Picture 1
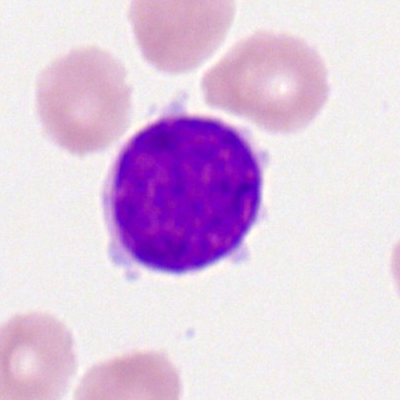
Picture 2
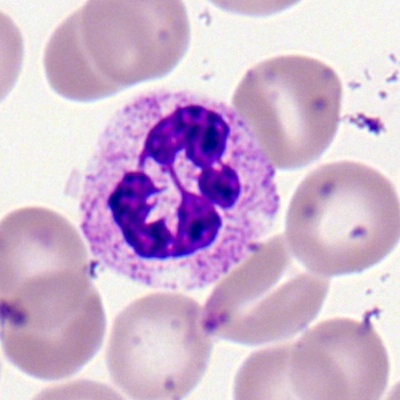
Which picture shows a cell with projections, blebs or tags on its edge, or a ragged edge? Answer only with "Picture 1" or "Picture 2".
Picture 1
